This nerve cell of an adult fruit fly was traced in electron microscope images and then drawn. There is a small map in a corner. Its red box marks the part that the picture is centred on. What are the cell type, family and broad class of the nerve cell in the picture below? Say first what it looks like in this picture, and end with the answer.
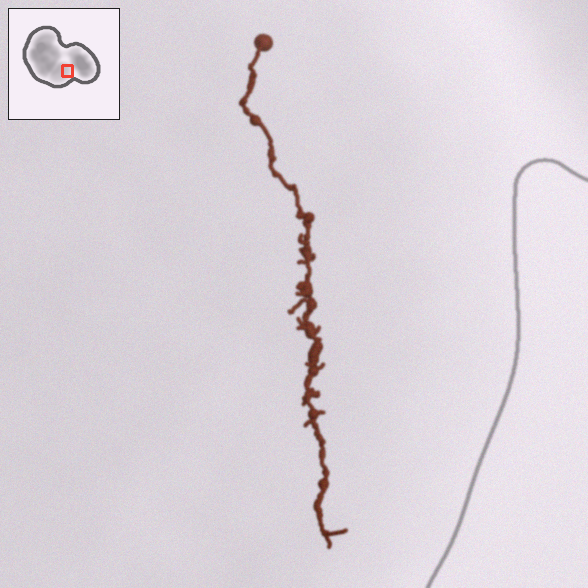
As drawn here it is more than twice as tall as it is wide. The cell type is Dm3b. Its family is Dm. Its broad class is optic-lobe intrinsic neuron.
